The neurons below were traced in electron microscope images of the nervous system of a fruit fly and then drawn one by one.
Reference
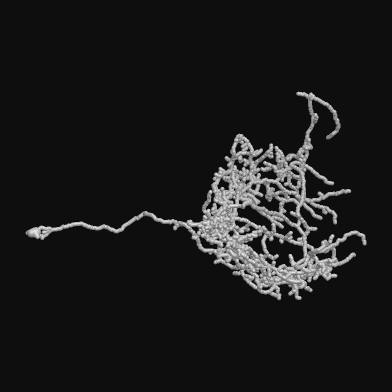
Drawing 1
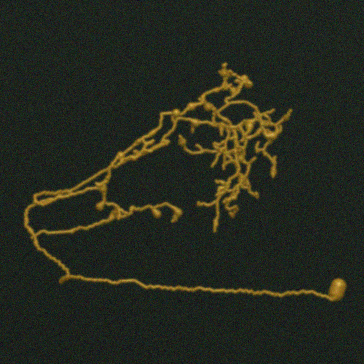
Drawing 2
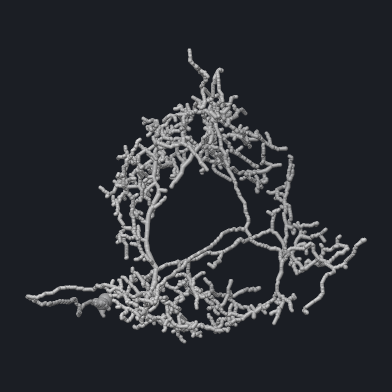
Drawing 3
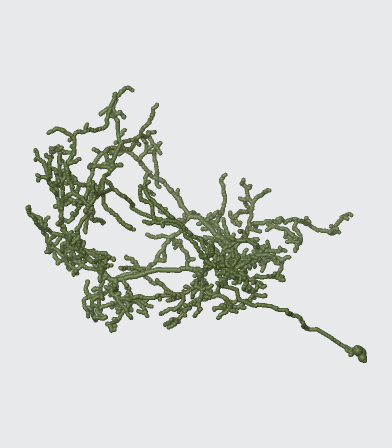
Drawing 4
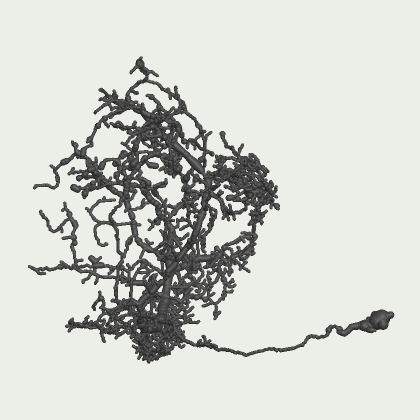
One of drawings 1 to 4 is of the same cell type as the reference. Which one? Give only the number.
2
